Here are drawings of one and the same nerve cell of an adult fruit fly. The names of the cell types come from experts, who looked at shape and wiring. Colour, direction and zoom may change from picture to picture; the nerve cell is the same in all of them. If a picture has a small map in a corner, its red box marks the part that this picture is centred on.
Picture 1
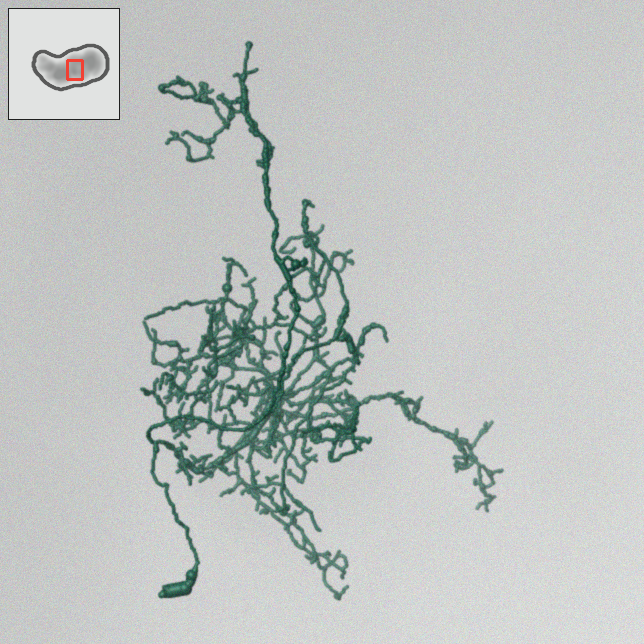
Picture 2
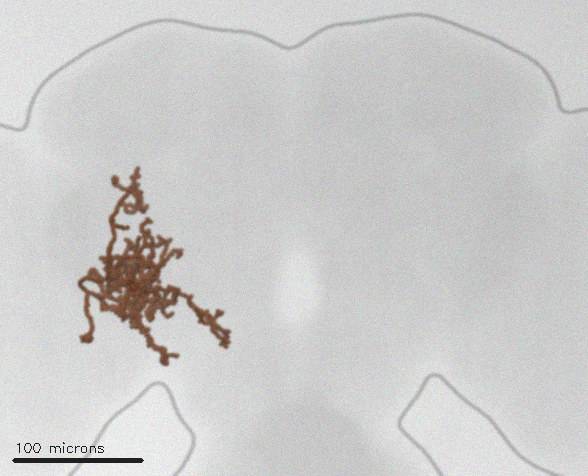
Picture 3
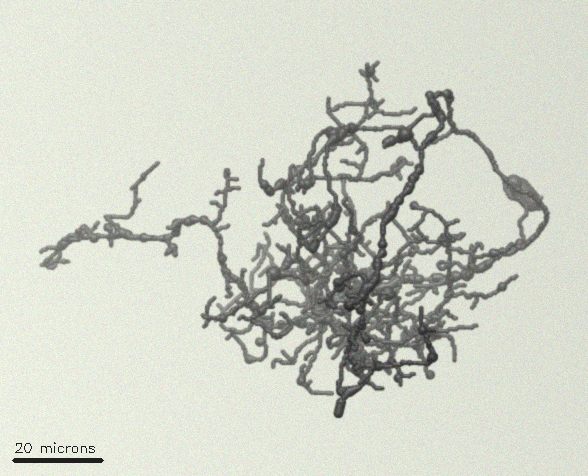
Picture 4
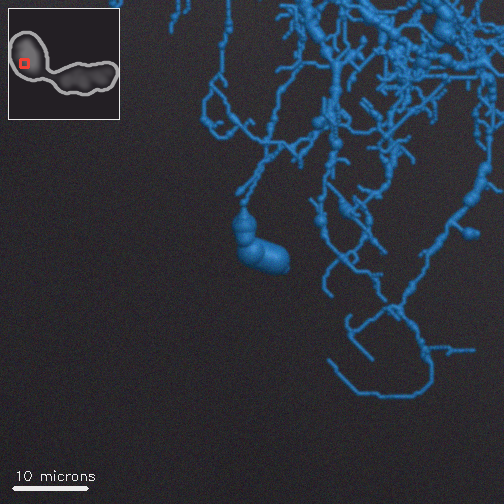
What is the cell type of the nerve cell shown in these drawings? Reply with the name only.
WED060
